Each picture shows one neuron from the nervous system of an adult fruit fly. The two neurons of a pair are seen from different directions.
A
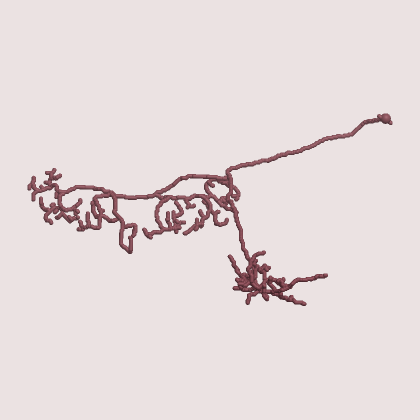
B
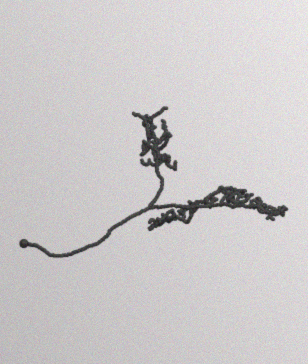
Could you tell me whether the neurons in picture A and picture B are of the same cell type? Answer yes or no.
yes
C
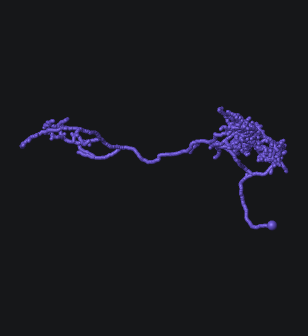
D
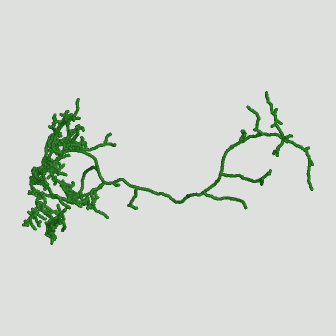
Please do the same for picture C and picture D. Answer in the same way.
yes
